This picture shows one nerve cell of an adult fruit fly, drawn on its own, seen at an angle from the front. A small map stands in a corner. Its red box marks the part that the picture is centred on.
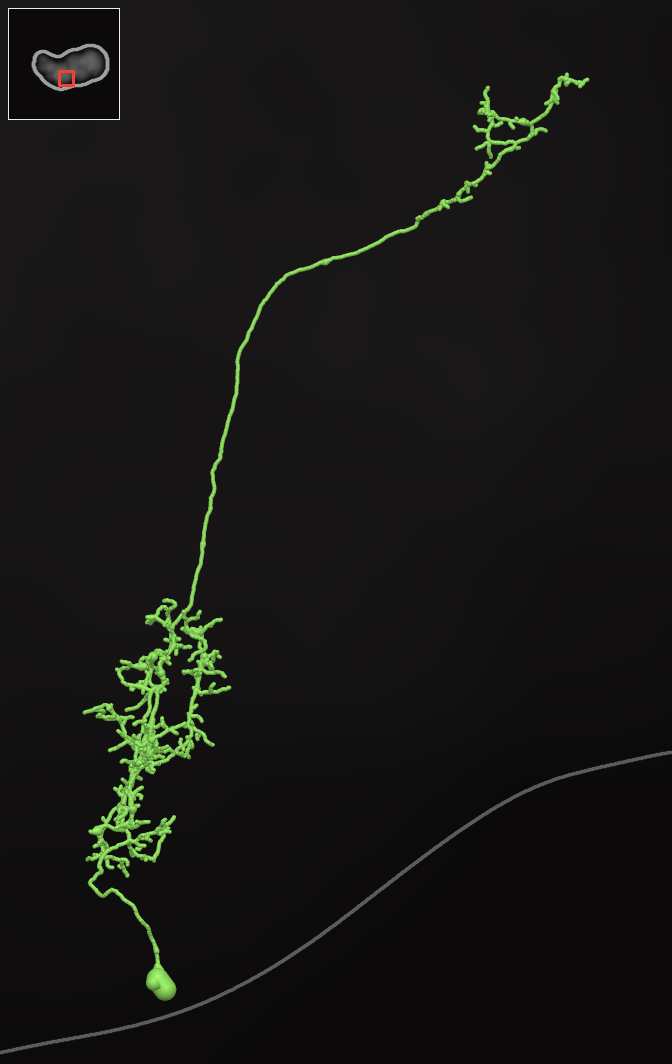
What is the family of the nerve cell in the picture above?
Tm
